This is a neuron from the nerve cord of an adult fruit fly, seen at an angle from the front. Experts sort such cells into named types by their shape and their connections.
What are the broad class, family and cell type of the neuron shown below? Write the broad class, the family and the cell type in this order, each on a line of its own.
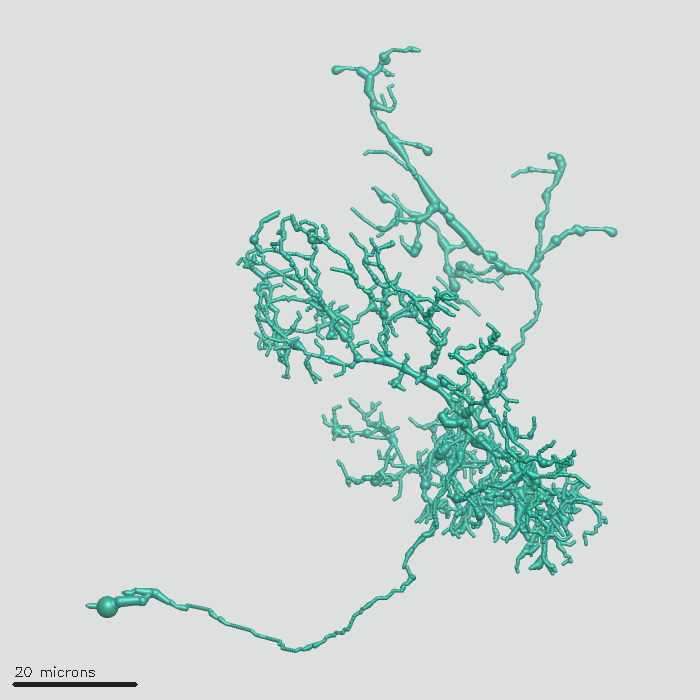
nerve-cord intrinsic neuron
hemilineage 13B
IN13B026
